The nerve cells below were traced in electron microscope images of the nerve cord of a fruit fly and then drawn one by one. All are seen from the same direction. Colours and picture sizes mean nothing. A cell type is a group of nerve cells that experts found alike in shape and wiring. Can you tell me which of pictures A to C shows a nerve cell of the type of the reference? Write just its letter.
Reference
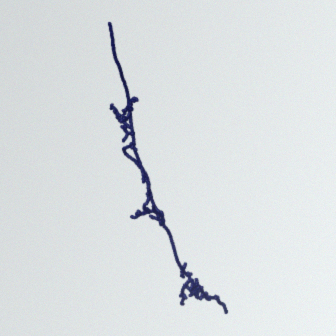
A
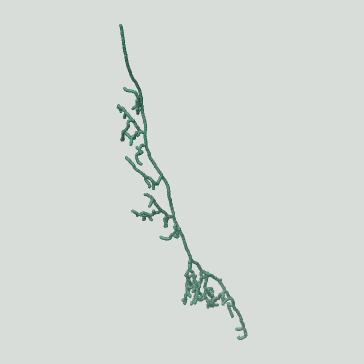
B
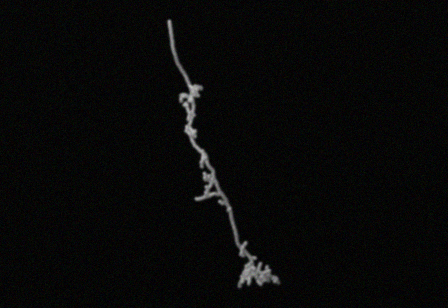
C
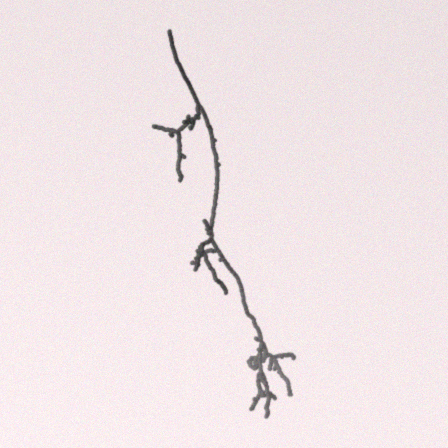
B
